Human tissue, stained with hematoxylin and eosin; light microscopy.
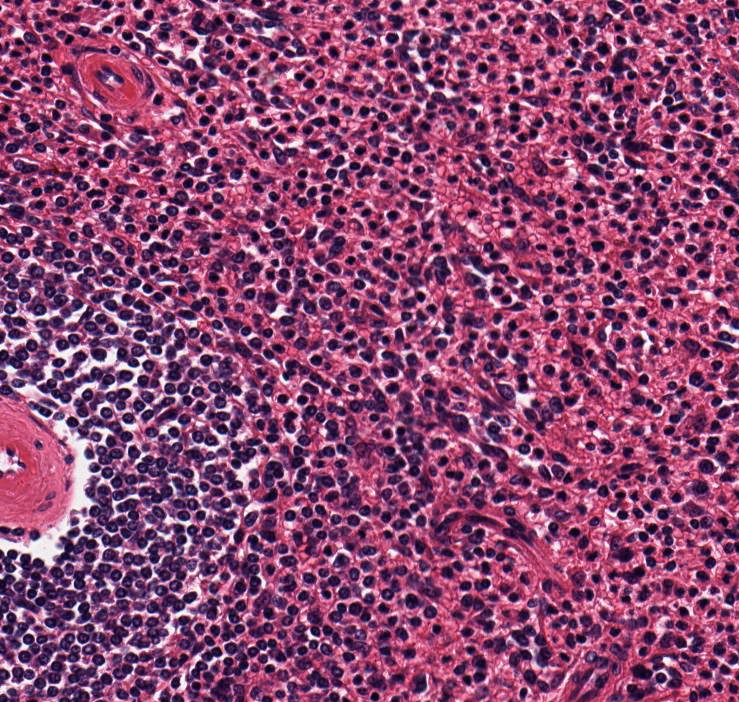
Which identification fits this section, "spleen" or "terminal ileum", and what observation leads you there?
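This is spleen. It is solidly cellular throughout, darker and denser on the left, paler and pinker on the right. At lower left, tightly packed small lymphocytes have round dark nuclei and scant cytoplasm. In the right half, round nuclei lie more loosely, separated by more eosinophilic material.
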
